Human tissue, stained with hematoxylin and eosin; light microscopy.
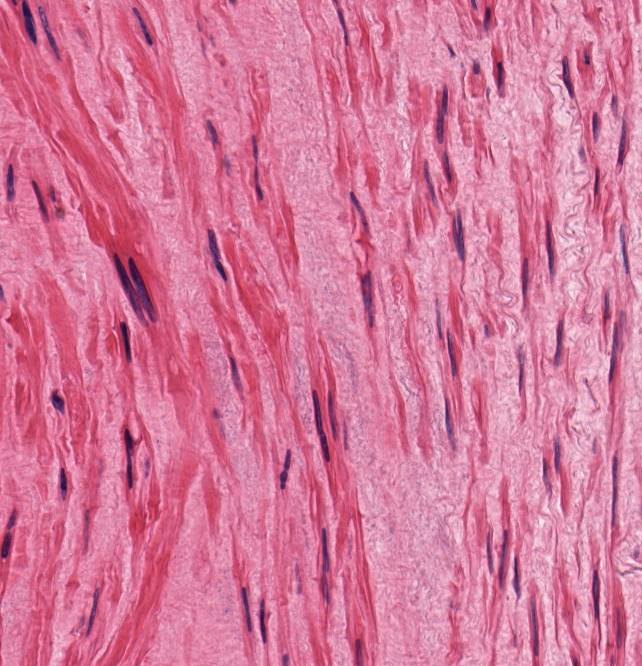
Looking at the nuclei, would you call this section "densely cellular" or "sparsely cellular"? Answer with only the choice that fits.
Sparsely cellular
